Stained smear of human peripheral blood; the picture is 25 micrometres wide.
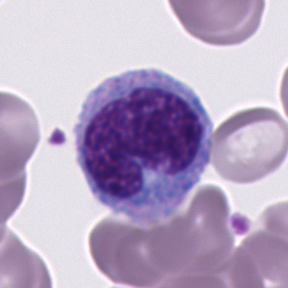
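Monocyte in a stained smear of human peripheral blood: the nucleated cell at the centre, about 13 micrometres across. Look at the nucleus first: it is kidney-shaped, about 11 by 9 micrometres, with a notch on its lower side, and it fills about 60% of the cell's area. Within that notch you will find a pale clear area of cytoplasm. Now follow the greyish-blue cytoplasm and notice the fine, dust-like pinkish-purple granules it holds.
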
